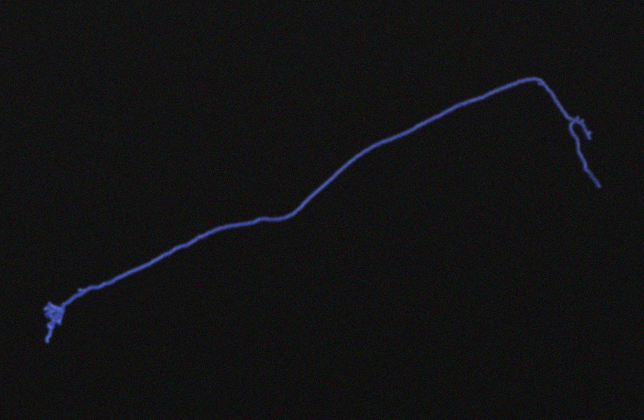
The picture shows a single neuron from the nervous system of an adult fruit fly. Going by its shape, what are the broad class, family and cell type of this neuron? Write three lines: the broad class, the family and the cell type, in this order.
sensory neuron ascending to the brain
class gustatory
LgAG5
